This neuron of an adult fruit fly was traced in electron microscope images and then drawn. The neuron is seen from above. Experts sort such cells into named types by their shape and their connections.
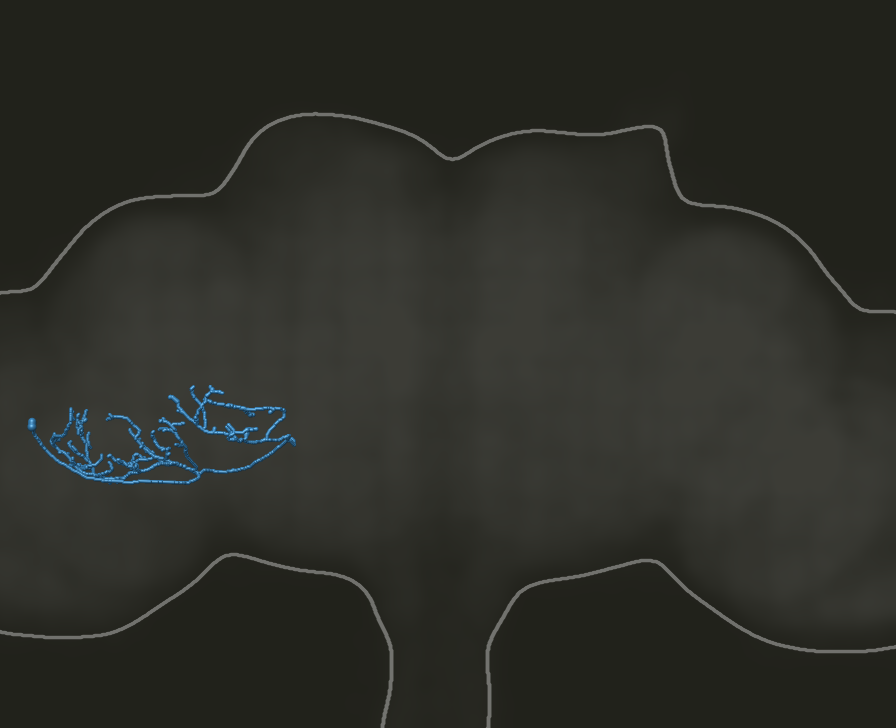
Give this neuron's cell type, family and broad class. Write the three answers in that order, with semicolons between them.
CB1782; hemilineage LHp2; central-brain intrinsic neuron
